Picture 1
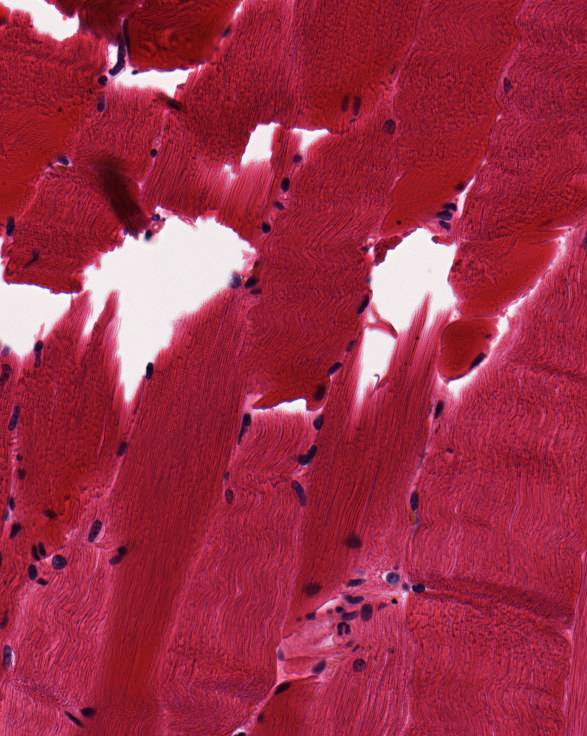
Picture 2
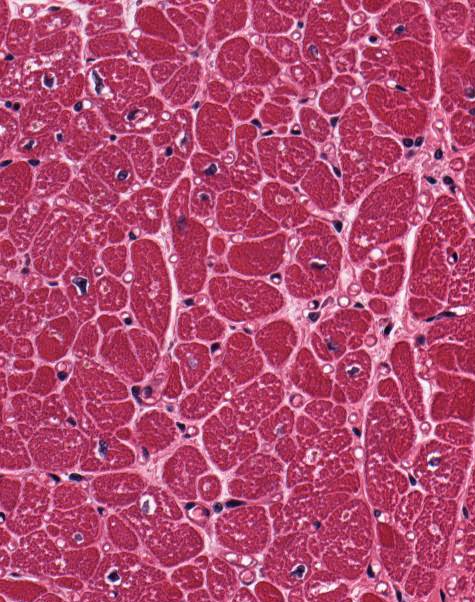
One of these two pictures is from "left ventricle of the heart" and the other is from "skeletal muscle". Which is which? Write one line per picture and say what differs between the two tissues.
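Picture 1: skeletal muscle. Elongated dark nuclei lie along the edges of the fibres rather than in their centres.
Picture 2: left ventricle of the heart. Where a fibre nucleus is seen, it lies in the centre of the fibre.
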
